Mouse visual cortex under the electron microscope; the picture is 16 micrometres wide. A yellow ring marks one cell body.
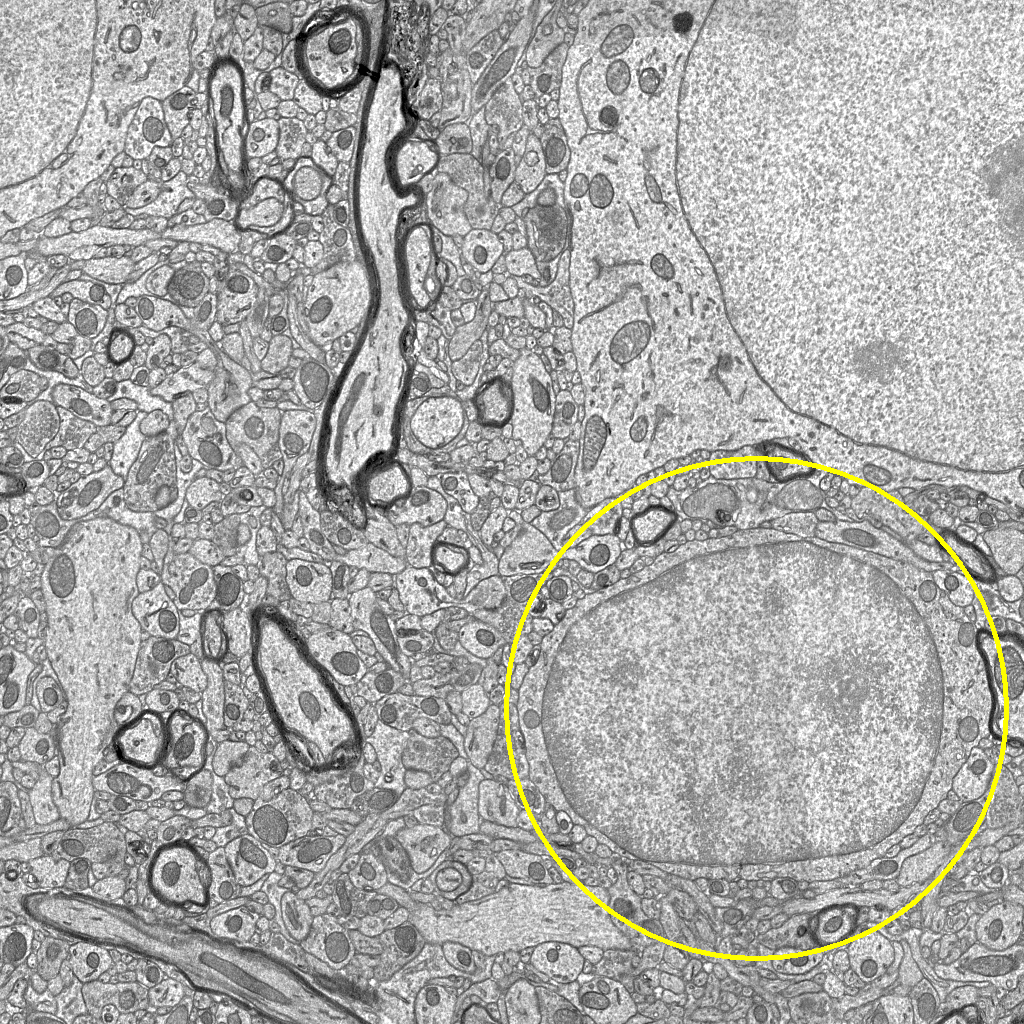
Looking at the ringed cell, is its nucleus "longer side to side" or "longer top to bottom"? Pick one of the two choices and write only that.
Longer side to side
